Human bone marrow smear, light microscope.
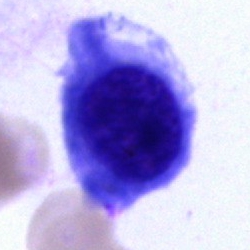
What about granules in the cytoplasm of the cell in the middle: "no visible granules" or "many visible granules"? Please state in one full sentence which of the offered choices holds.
Visible granules are absent from the cytoplasm of the cell.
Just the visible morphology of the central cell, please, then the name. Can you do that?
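Taller than it is wide, the cell has an irregular outline. Its cytoplasm stains deep blue, with a paler patch at the top edge. That upper border looks ragged, with small irregular projections. So, an erythroblast.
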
